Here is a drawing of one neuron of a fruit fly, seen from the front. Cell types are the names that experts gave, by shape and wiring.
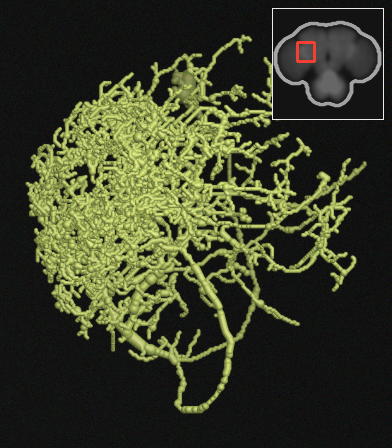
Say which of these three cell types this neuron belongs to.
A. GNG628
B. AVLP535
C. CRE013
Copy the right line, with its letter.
B. AVLP535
